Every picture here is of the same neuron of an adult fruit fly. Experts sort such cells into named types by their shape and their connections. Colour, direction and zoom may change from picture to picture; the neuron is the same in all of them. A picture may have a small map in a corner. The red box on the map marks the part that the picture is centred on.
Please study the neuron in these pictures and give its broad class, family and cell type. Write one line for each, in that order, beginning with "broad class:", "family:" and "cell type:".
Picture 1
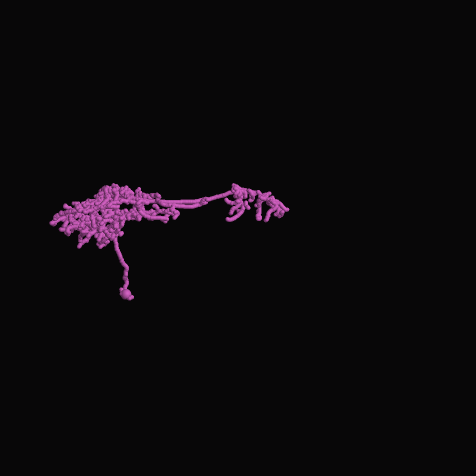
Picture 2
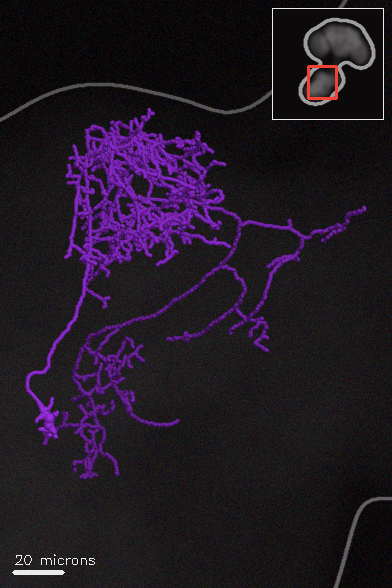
broad class: nerve-cord intrinsic neuron
family: hemilineage 06A
cell type: IN06A004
